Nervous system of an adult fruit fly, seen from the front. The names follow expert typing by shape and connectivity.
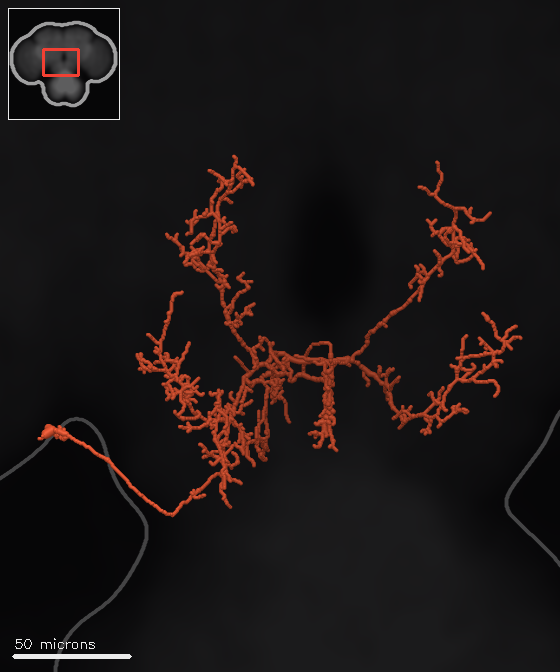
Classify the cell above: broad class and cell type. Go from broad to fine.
central-brain intrinsic neuron; GNG520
